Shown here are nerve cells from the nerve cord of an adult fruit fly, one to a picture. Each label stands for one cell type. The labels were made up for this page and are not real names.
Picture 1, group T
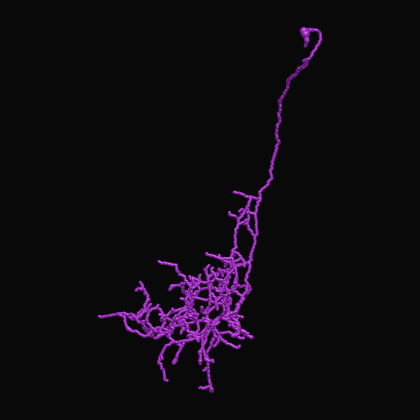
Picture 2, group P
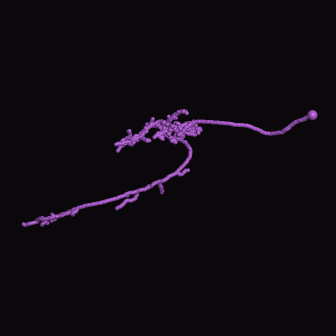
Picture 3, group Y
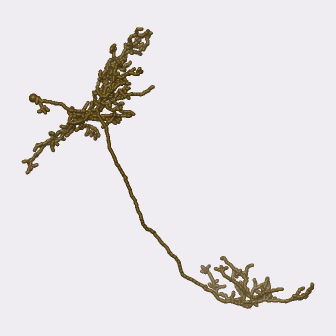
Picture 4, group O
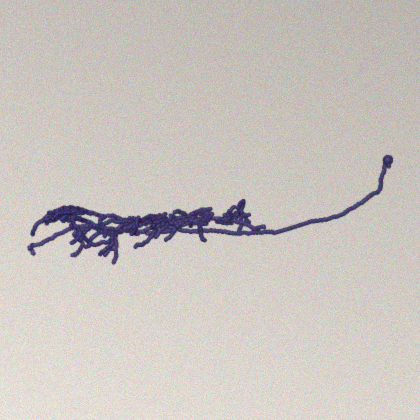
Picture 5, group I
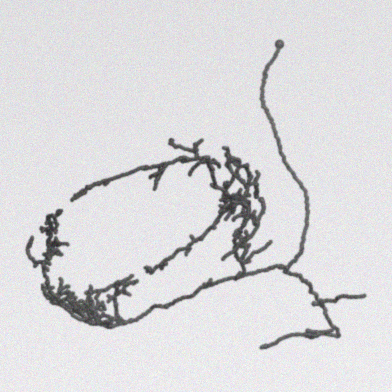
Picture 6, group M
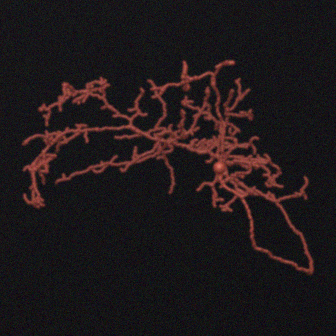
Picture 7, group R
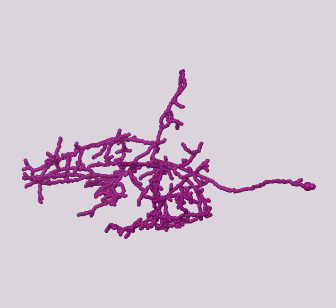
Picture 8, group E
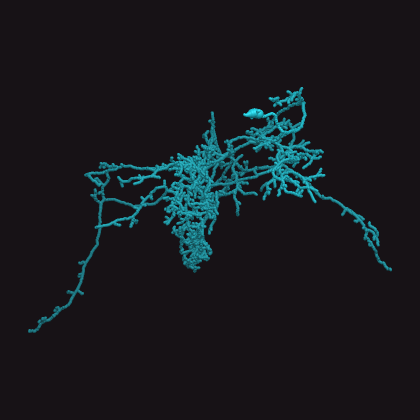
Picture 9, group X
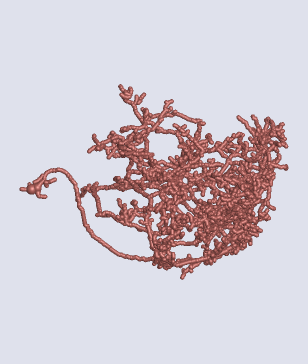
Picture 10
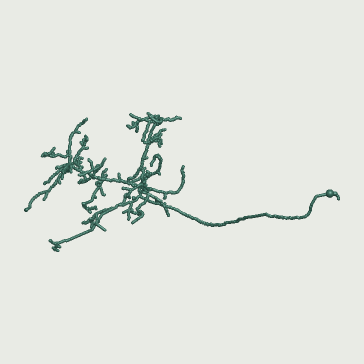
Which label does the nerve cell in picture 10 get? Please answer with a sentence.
It belongs to group M.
